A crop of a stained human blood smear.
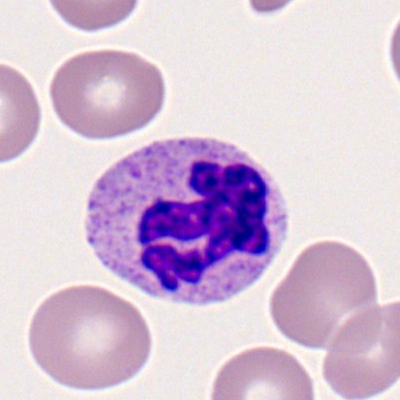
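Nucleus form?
Divided into several connected lobes.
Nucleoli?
None visible.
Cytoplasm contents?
Fine purple granules, scattered throughout; no vacuoles.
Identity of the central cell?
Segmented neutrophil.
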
